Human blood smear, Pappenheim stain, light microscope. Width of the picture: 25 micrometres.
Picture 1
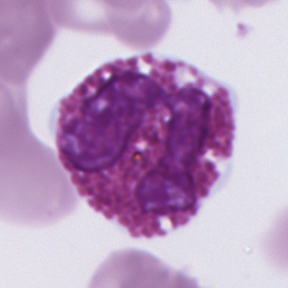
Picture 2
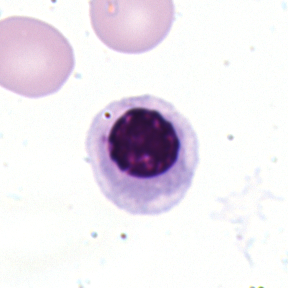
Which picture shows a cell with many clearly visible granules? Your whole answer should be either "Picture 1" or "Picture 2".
Picture 1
